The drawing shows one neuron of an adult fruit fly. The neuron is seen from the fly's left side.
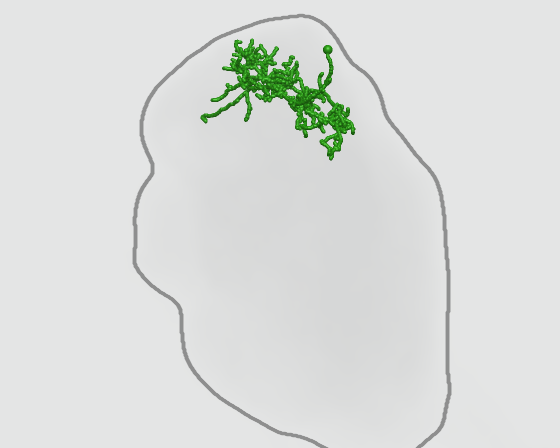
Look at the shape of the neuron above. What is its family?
hemilineage VLPd&p1_posterior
